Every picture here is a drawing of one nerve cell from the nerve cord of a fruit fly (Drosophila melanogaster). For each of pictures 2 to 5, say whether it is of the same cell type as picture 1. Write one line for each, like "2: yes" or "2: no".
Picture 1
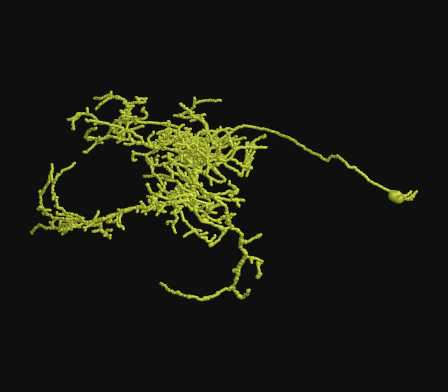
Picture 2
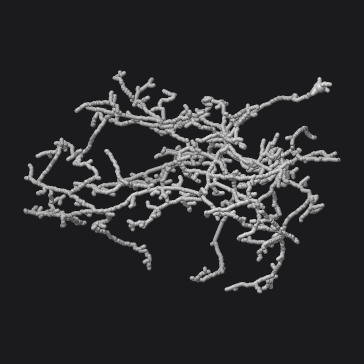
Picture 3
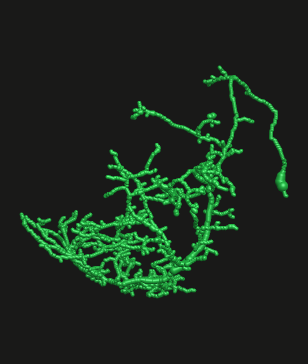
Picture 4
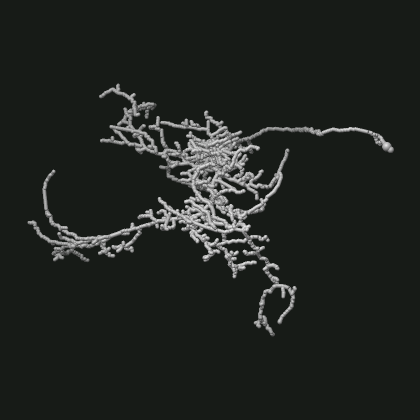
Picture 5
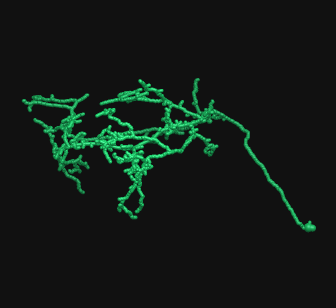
2: yes
3: no
4: yes
5: no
